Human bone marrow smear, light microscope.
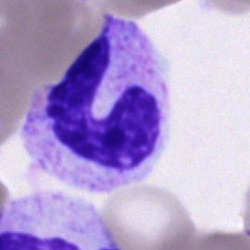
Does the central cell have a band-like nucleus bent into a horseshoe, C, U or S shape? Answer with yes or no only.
Yes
